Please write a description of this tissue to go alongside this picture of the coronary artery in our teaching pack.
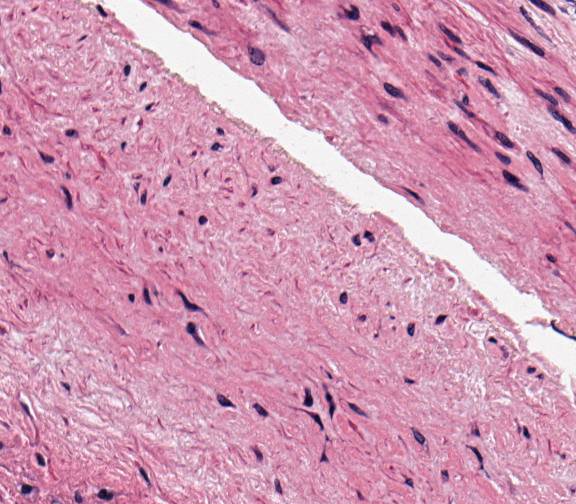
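In the upper-right strip, spindle cells with elongated dark nuclei lie parallel to the cleft. Nuclei in this strip are more closely spaced than in the middle of the lower-left part. The lower-left part consists of pale pink, wavy, loosely interwoven fibres running in no single direction. Cell borders cannot be made out; the nuclei sit directly in the pink fibrous material.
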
